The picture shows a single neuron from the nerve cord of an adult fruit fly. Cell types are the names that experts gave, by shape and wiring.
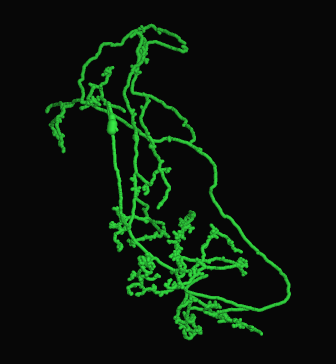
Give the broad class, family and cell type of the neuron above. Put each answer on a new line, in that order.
nerve-cord intrinsic neuron
hemilineage 17A
IN17A113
